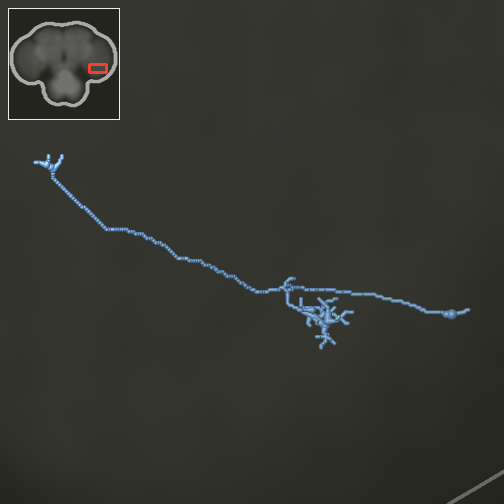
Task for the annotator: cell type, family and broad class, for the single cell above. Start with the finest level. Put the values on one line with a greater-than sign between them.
T3 > T > optic-lobe intrinsic neuron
